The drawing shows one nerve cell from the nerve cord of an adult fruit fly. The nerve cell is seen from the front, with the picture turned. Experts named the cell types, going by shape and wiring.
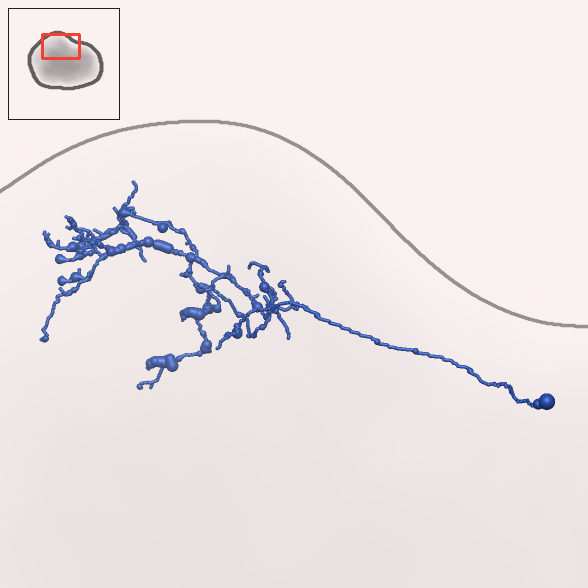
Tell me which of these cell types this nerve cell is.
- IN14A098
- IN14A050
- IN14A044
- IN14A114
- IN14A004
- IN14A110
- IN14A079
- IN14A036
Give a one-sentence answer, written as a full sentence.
The cell type name for this nerve cell is IN14A110.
